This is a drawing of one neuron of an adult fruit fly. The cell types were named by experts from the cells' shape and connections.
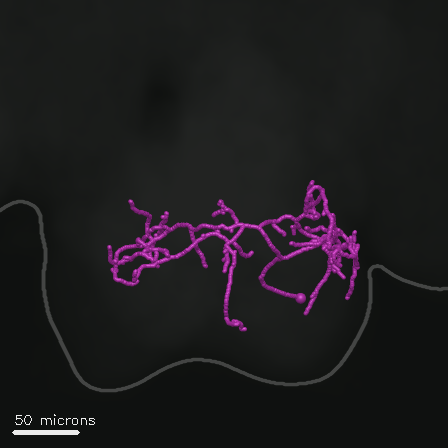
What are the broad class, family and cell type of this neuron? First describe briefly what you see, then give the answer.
From left to right in the picture it spans about 200 microns. In this view it is wider than it is tall. Its broad class is nerve-cord intrinsic neuron. The family is hemilineage 04B. Its cell type is IN04B030.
